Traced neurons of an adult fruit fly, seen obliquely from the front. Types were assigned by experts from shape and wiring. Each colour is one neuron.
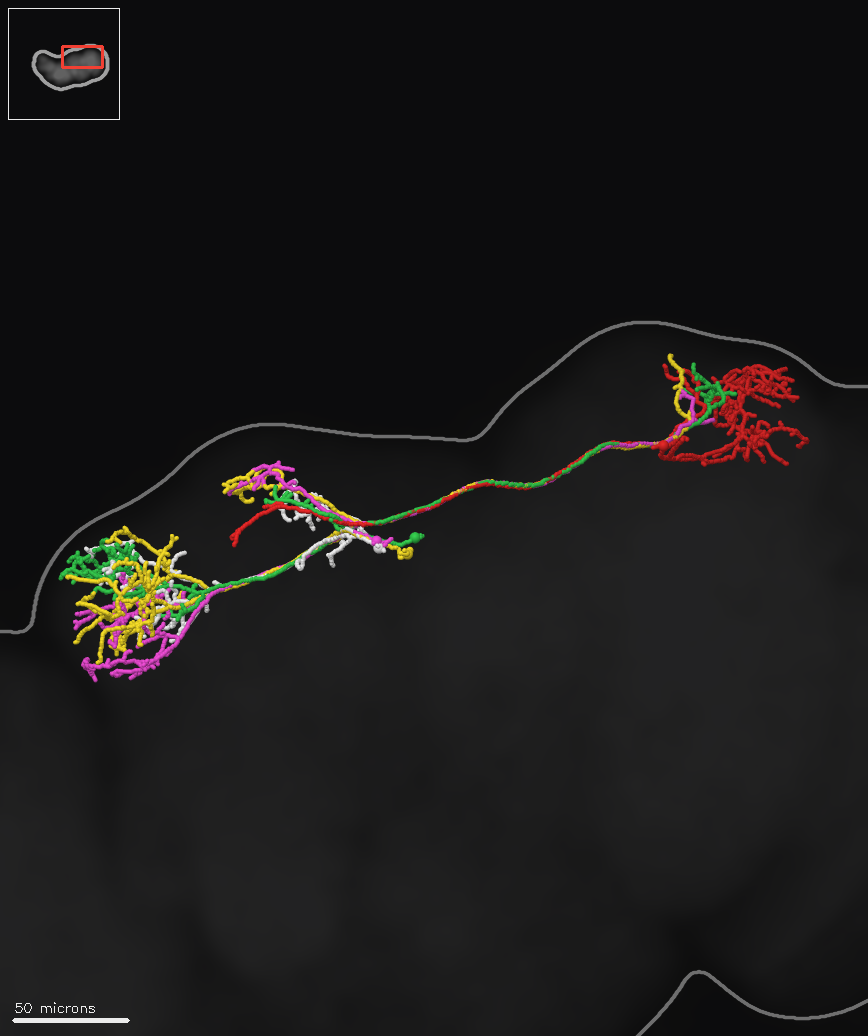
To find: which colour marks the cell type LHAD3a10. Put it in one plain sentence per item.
The colour is magenta.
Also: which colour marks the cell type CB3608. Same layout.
The colour is yellow.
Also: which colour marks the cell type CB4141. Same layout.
The colour is white.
